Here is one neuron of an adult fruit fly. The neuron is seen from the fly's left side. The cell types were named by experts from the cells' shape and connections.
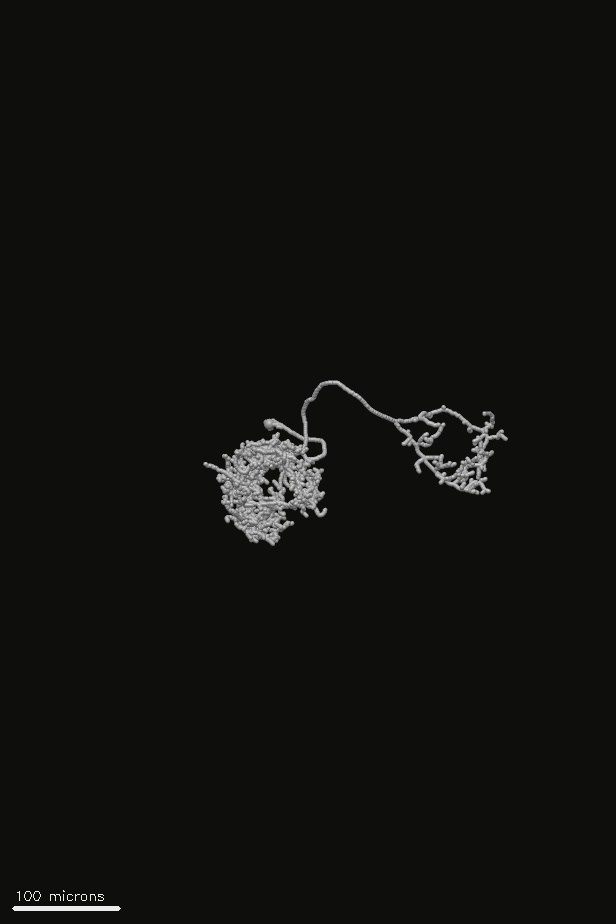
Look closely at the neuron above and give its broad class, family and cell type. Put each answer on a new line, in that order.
nerve-cord intrinsic neuron
hemilineage 19A
IN19A006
